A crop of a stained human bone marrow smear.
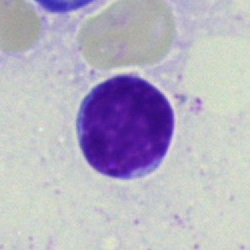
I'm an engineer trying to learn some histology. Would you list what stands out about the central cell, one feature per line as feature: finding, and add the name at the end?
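Outline: round and smooth
Cytoplasm: very thin pale blue rim around the nucleus
Chromatin: dark purple, condensed
Name: lymphocyte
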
